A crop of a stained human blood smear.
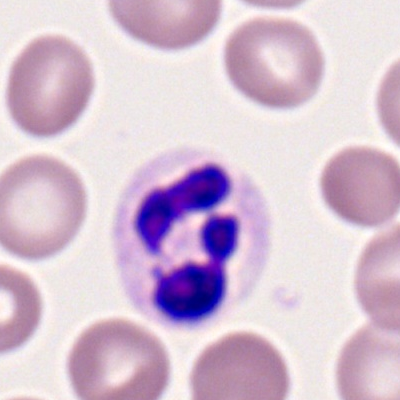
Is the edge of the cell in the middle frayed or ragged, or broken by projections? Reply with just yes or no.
No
